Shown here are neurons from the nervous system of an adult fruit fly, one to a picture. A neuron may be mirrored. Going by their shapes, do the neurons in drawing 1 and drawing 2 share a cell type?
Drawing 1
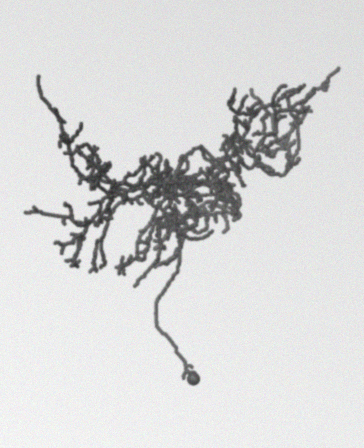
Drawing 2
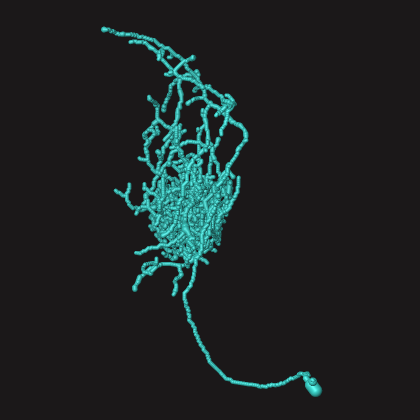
no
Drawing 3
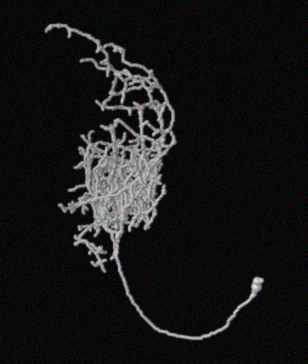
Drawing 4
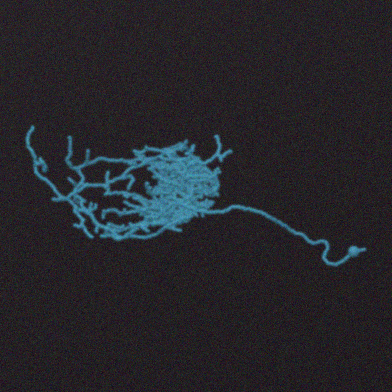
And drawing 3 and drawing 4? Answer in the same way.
yes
